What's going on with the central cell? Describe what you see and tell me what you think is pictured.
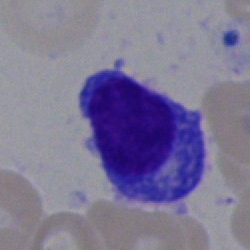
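Notice the shape: rounded, a little like a pear, broader toward the lower right. The nucleus fills most of the cell and sits off-centre toward the upper left. The cytoplasm is a deep, strong blue, with a paler patch at lower right beside the nucleus. This is a plasma cell.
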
